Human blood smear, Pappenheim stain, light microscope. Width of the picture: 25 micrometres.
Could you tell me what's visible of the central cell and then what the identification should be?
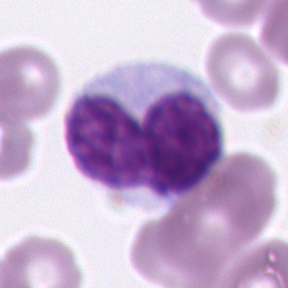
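Cell roughly round, outline smooth. Nucleus in two lobes; notch between them opens towards top of cell. Cytoplasm mostly above nucleus, only a thin rim below. No distinct granules in cytoplasm. Cell is a monocyte.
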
